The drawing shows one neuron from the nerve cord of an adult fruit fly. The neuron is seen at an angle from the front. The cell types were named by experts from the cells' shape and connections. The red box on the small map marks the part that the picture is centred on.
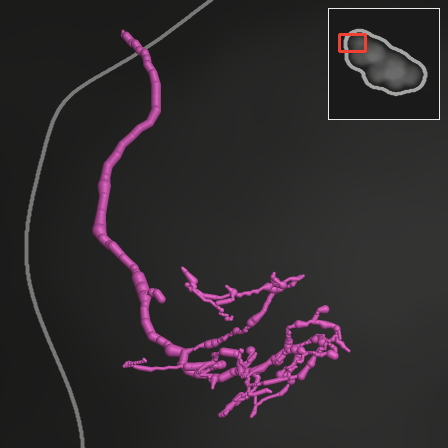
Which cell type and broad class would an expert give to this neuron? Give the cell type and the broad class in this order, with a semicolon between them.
SNxx23; sensory neuron entering the nerve cord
